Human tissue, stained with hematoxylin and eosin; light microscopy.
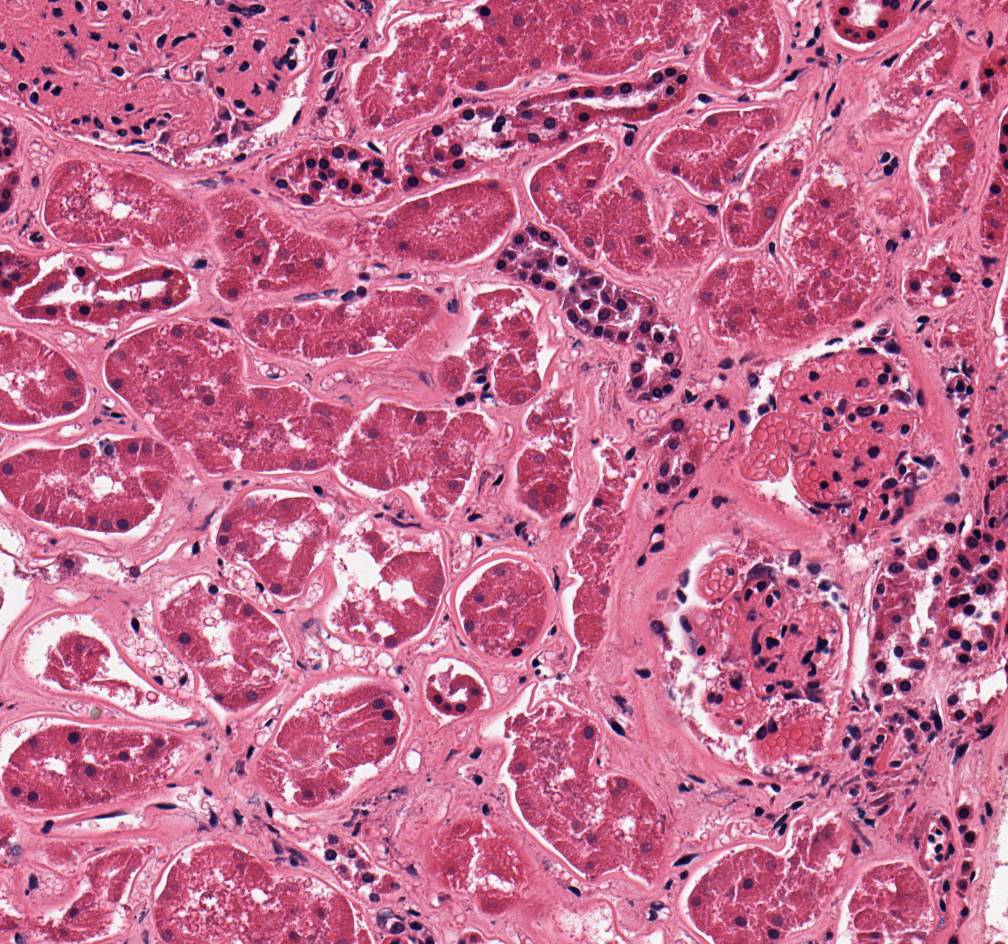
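Renal cortex, with most tubules lined by cells of abundant granular, deeply eosinophilic cytoplasm. Right of centre, two rounded clusters of crowded cells hold grape-like aggregates of pink globules. Thin clear clefts partly surround many tubules.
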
